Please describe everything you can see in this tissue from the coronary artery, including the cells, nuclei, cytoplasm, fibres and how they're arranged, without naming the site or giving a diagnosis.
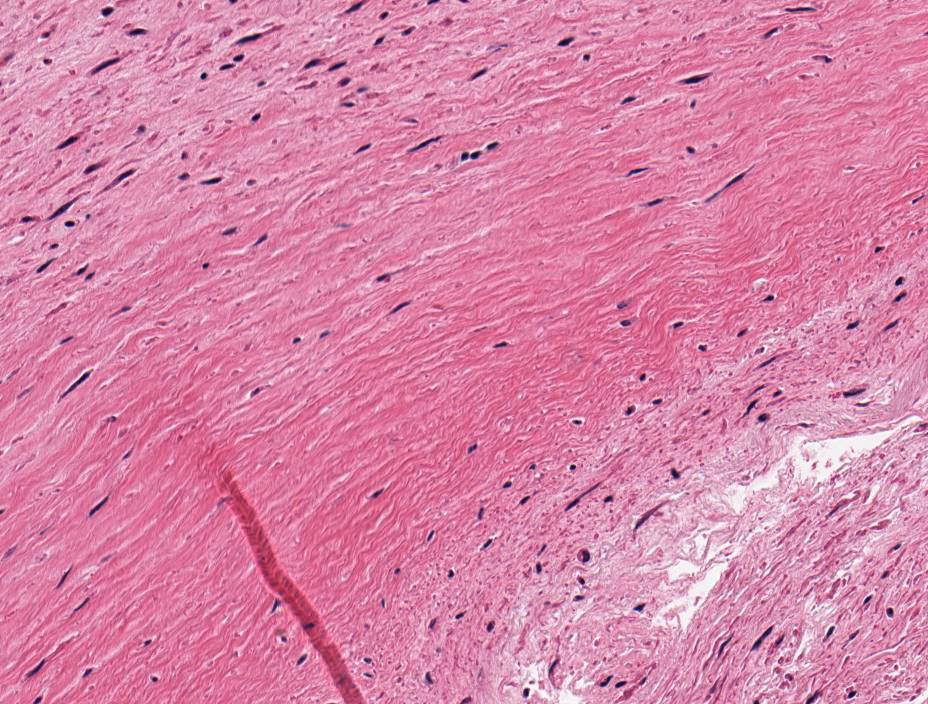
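Most of this field is dense, pink, wavy fibres. The nuclei in among them are sparse and widely spaced, dark, thin and spindle-shaped. Head toward the lower right, though, and the tissue gets looser and paler, with the nuclei set closer together.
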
